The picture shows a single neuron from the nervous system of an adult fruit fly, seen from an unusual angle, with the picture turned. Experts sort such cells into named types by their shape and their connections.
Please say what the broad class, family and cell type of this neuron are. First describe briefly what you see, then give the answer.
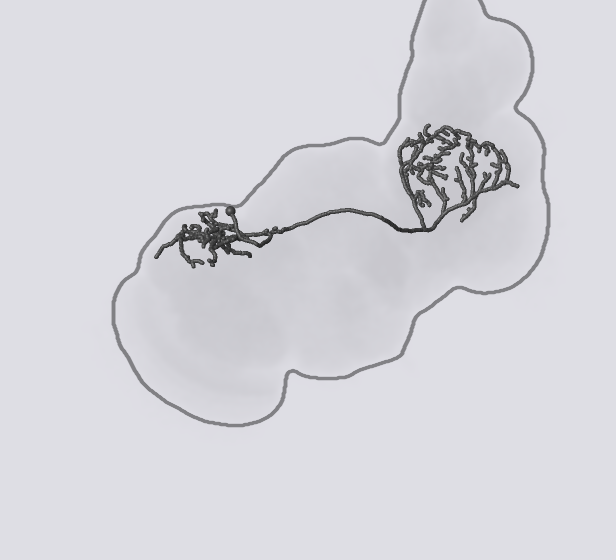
The cell body is in the middle of the picture. In this view it is more than twice as wide as it is tall. Its broad class is visual centrifugal neuron. The family is hemilineage SMPp&v1_ventral. It is of cell type MeVC27.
